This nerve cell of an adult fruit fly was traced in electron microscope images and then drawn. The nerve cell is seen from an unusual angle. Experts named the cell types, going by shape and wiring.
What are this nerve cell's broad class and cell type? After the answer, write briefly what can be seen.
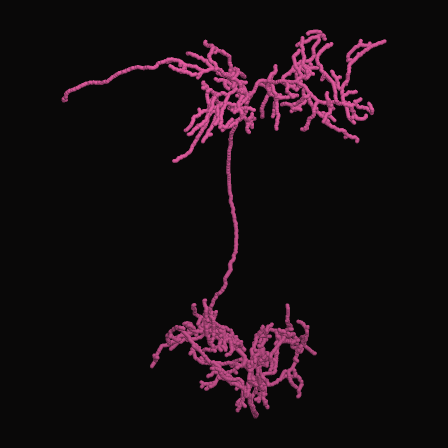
Its broad class is central-brain intrinsic neuron. It is of cell type PRW058. Dozens of branch ends can be seen. In this view it is about as wide as it is tall.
